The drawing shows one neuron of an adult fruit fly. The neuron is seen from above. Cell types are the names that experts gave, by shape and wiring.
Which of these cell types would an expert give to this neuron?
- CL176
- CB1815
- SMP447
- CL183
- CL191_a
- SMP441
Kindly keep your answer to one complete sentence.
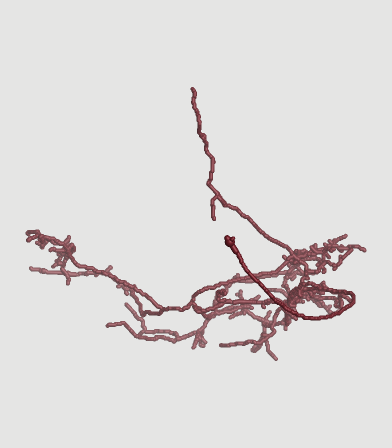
The neuron is typed under the name CL176.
